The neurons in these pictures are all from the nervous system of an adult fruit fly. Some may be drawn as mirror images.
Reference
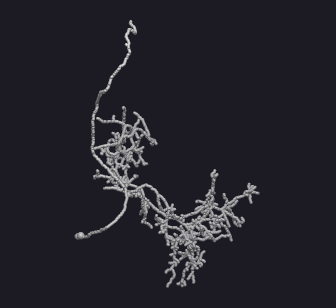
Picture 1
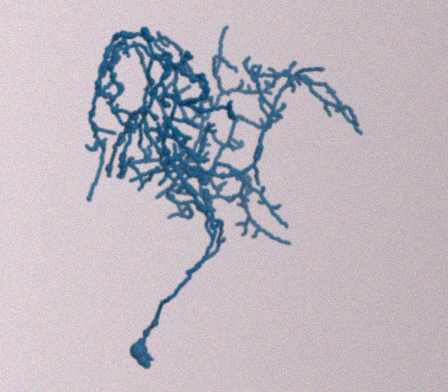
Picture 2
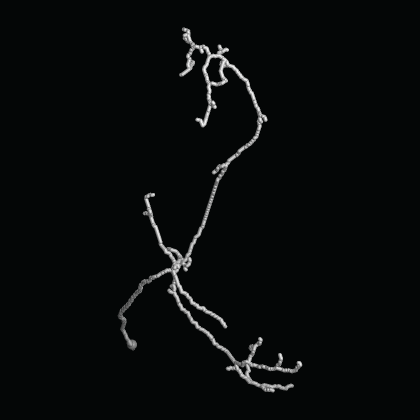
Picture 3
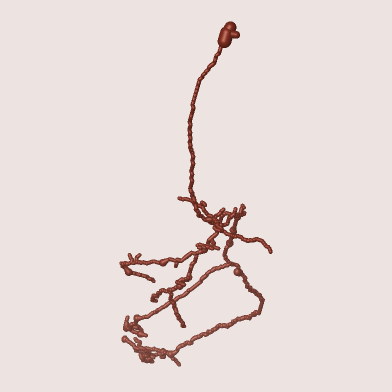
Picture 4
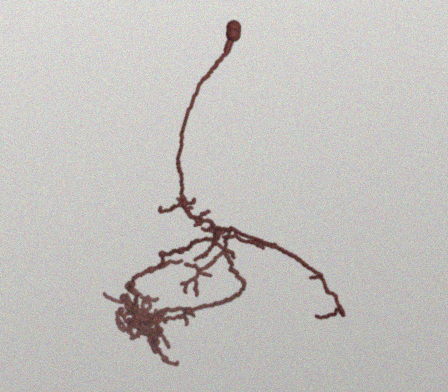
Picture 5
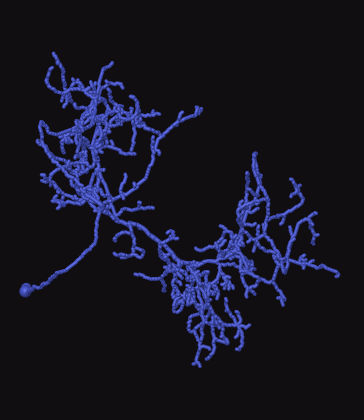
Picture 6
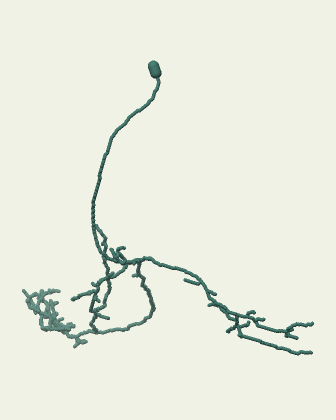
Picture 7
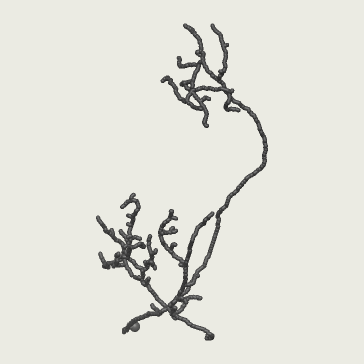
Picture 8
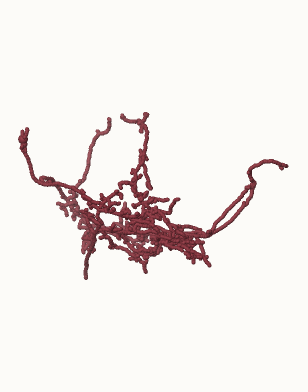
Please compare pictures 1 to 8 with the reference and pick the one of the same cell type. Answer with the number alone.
5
